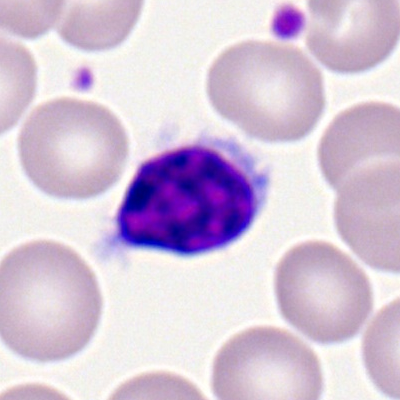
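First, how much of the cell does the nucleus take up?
Nearly the whole of it; the cytoplasm is only a scant pale blue rim, seen mostly along the upper right edge.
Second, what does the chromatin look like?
Dark purple and coarsely clumped.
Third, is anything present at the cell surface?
Fine hair-like projections extend from it at the upper right and lower left.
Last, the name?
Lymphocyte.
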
